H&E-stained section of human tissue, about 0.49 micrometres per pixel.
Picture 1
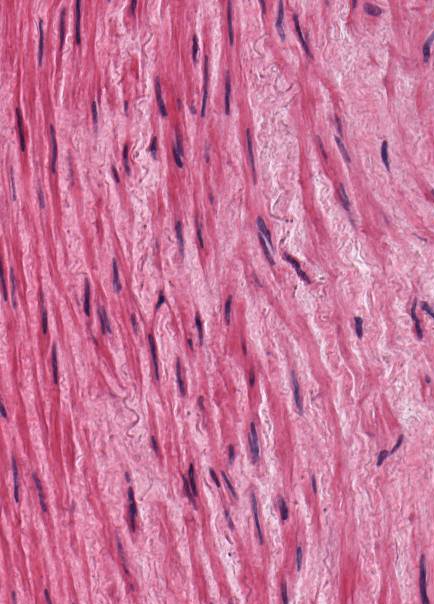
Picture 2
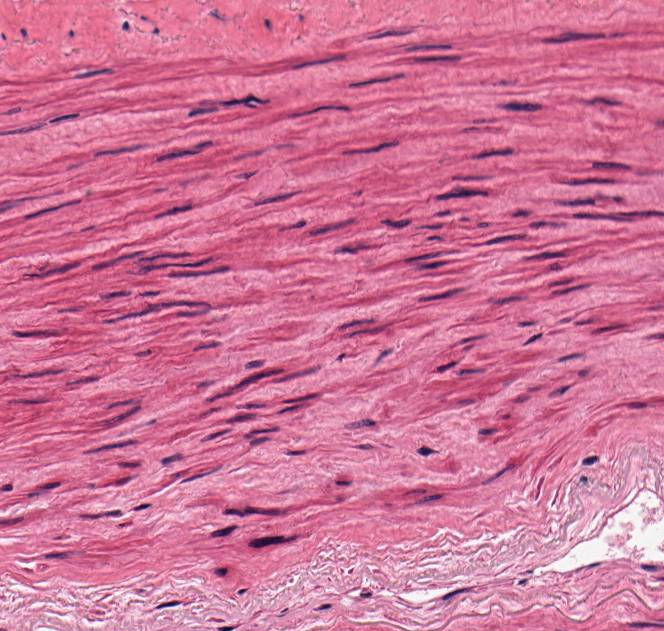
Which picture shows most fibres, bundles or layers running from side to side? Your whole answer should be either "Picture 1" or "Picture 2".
Picture 2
